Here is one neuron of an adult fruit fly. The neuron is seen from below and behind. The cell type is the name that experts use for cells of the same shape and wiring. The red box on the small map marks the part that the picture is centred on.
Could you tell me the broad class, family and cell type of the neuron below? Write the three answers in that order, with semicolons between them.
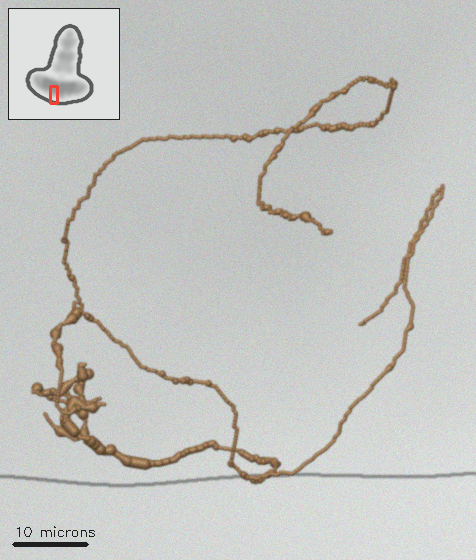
sensory neuron entering the brain; class olfactory; ORN_VA7l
